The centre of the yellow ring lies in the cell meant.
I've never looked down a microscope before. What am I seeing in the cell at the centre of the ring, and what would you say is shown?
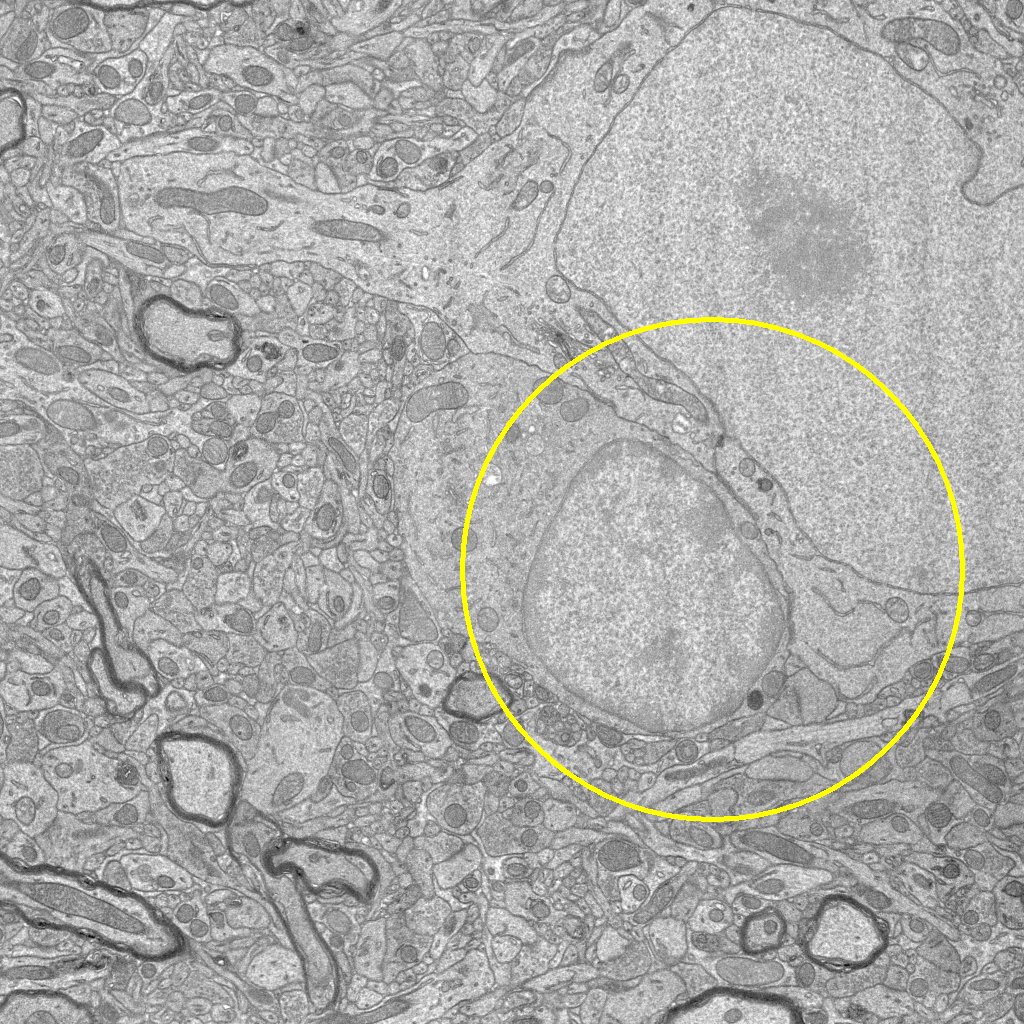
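A rounded, somewhat egg-shaped oval nucleus lies wholly within the picture. The nuclear envelope is smooth, with no deep folds or clefts. The cytoplasm around the nucleus shows no stacked sheets of rough endoplasmic reticulum. Lying close against the upper-right side is a much larger cell body containing a large pale nucleus. The cell is an oligodendrocyte.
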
